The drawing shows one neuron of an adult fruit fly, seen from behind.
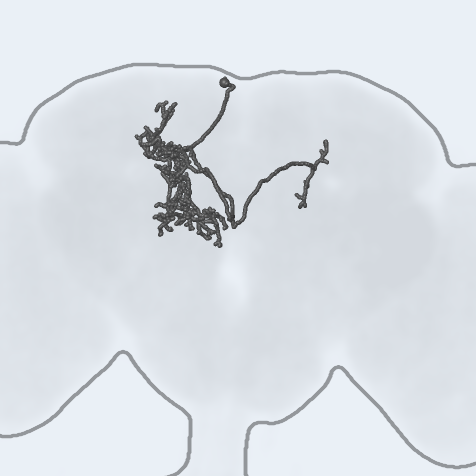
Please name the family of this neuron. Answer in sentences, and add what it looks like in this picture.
The family is hemilineage SMPad2. This is a central-brain intrinsic neuron. The cell body can be seen at the top of the picture. As drawn here it is about as wide as it is tall.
